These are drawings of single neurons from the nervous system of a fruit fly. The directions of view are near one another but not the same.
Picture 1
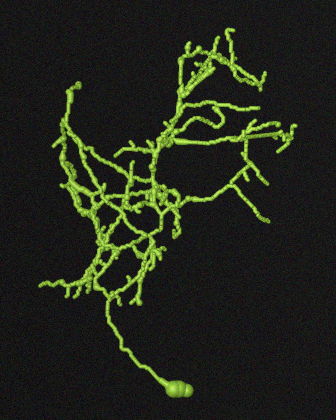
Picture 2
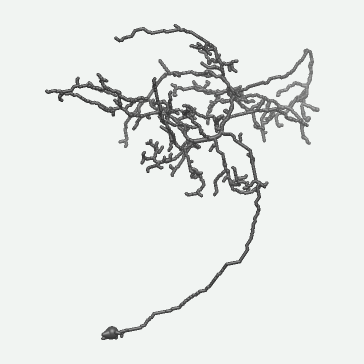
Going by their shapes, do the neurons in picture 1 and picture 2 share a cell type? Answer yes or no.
no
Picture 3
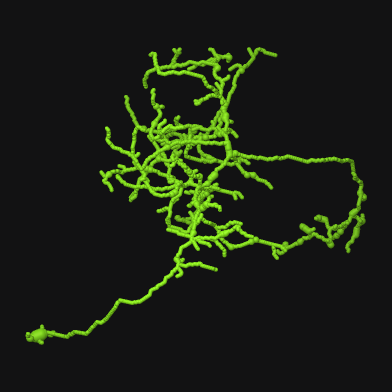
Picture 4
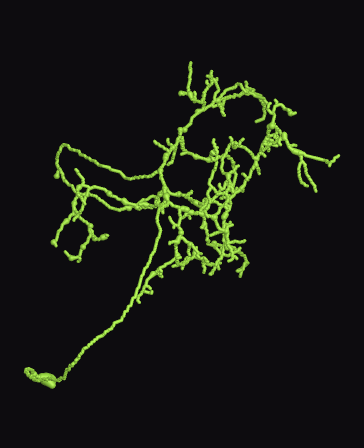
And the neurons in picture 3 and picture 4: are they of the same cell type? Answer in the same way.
no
